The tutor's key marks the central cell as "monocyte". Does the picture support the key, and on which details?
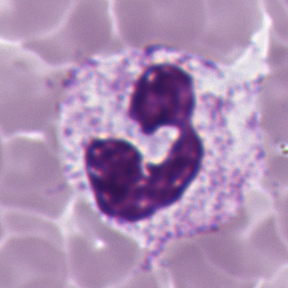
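Monocyte does not fit; this is a segmented neutrophil. Decisive: chromatin dense and dark purple.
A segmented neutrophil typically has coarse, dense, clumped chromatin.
Cytoplasm plentiful and very pale; this point would suit monocyte as well.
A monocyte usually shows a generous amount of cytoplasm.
No nucleoli visible. Outline roughly round, edge slightly uneven.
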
